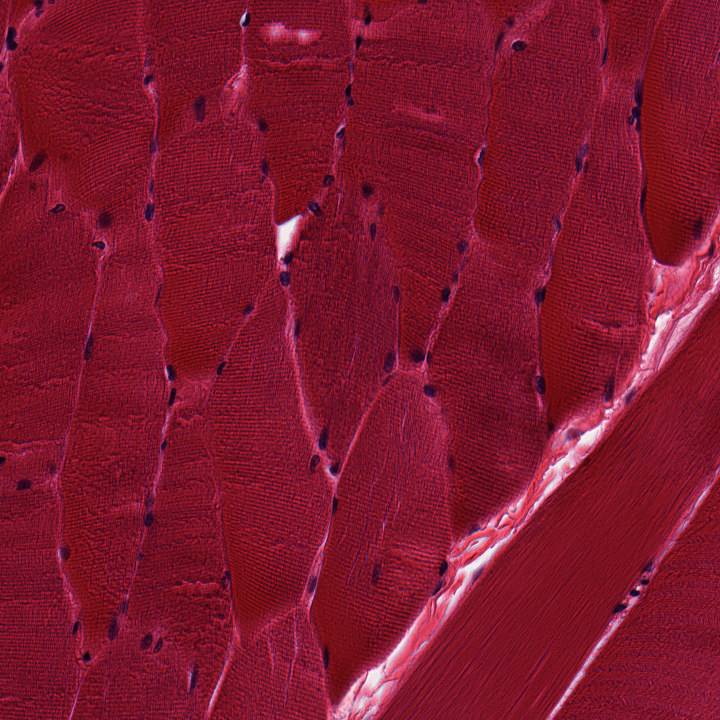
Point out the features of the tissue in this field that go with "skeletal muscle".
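This is skeletal muscle. Fibre layout: across most of the field the fibres run roughly from top to bottom, separated only by thin pale lines.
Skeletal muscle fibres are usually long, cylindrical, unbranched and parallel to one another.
Their parallel course here agrees. Nuclei: small, dark and elongated, sitting at the fibre edges, not their centres. Connective tissue: a pale pink loose band runs diagonally from lower left-centre to upper right, setting off a fibre group in the lower right corner. Fat: none in the field.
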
